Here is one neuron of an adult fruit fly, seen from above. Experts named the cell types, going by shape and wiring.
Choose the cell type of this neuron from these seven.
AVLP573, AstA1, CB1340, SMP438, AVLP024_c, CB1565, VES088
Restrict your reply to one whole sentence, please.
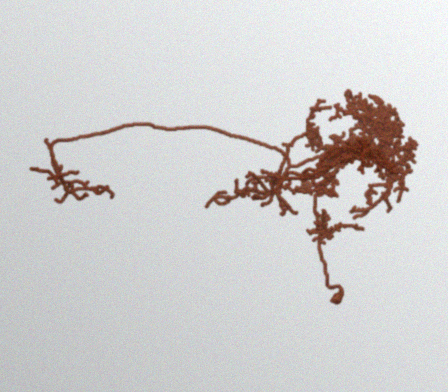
Cell type AVLP573 is what this neuron is.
